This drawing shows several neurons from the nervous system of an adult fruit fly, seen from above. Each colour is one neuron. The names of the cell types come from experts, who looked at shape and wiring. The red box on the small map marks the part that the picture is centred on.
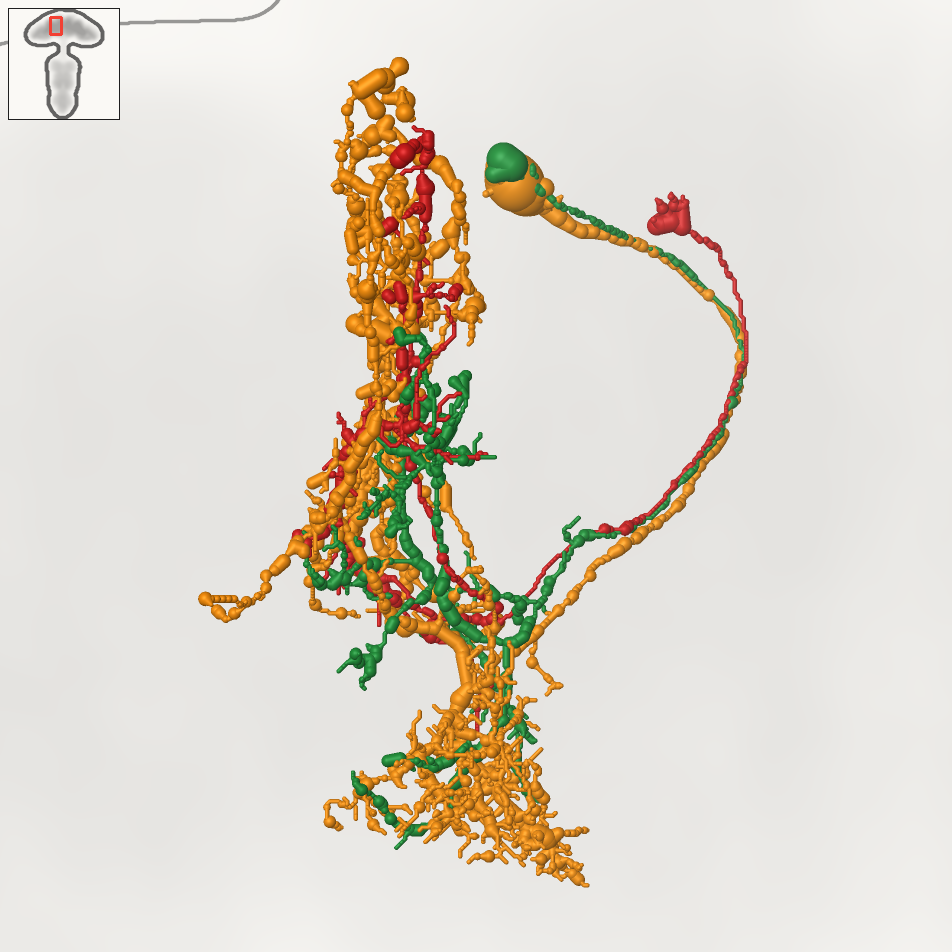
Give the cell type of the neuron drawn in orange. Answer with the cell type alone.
GNG636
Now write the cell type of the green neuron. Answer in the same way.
CB2380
